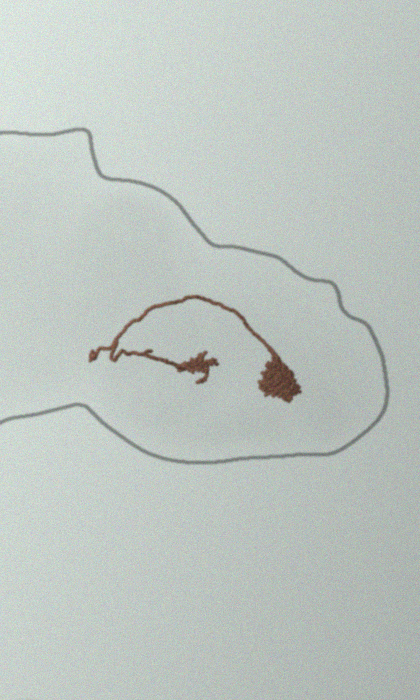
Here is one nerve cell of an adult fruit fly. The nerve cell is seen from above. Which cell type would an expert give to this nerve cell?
MeLo9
